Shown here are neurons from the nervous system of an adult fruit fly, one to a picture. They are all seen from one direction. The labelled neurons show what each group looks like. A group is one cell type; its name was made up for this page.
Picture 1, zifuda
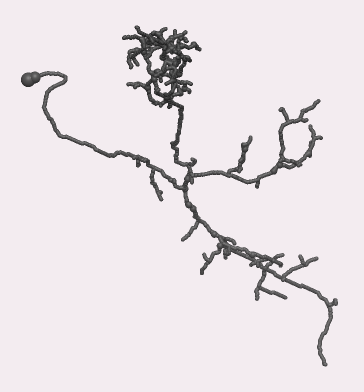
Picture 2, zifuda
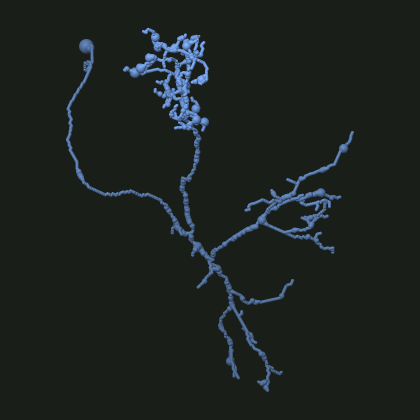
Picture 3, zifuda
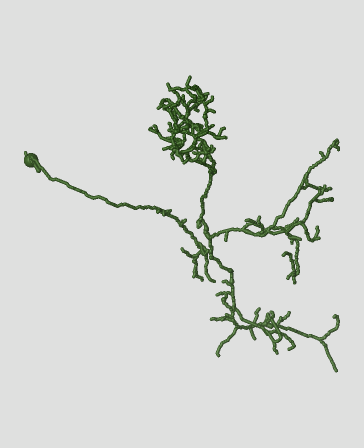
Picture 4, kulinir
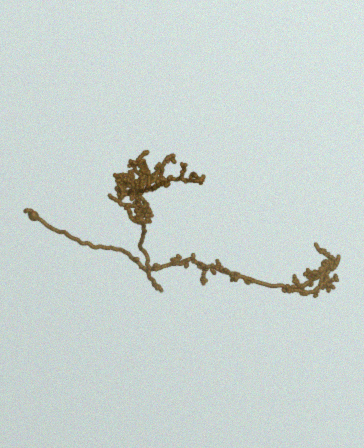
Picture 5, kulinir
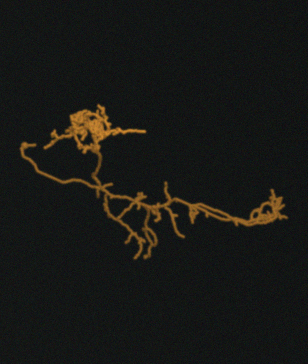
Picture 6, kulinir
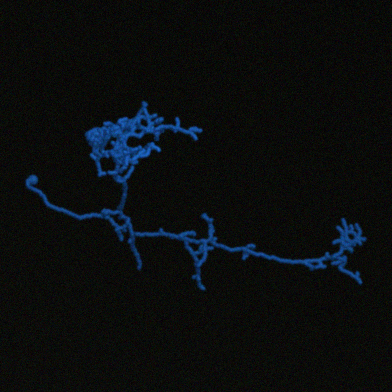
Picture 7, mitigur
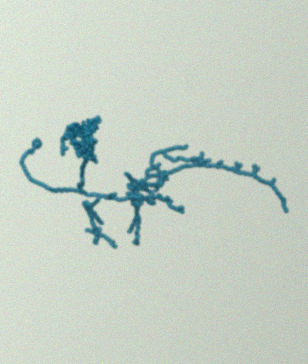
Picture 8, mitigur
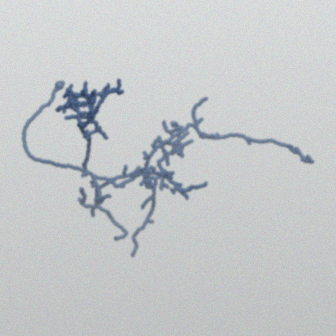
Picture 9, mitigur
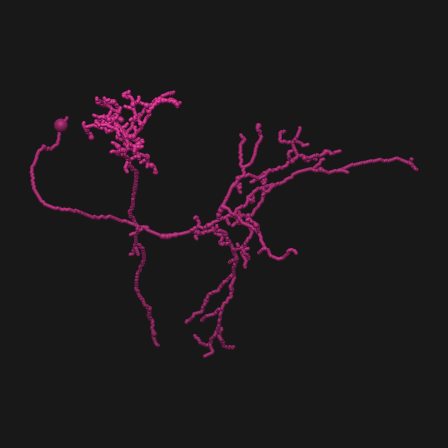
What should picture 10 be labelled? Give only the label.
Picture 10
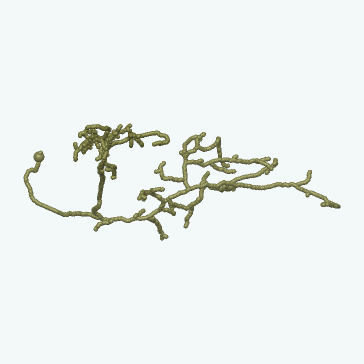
mitigur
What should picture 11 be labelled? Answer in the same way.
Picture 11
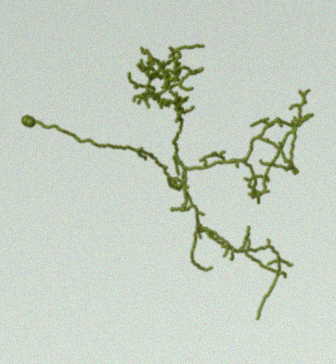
zifuda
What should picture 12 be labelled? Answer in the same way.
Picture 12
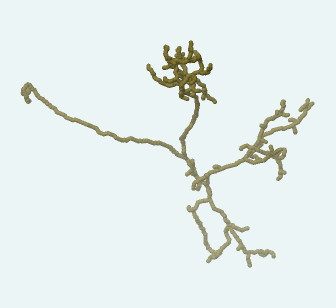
zifuda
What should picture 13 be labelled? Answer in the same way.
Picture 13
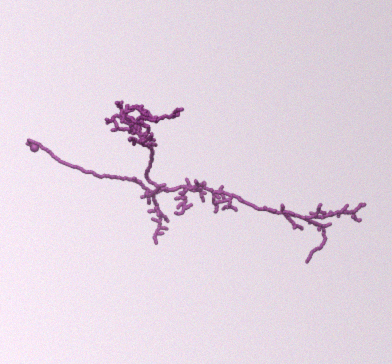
kulinir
